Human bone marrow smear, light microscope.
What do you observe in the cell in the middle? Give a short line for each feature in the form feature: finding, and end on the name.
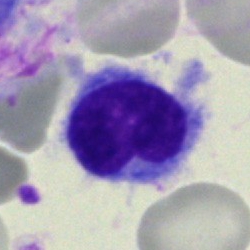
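Outline: ragged and irregular, not smooth
Nucleus: notched at lower right, so bean-like
Chromatin: dark purple, densely packed
Nucleolus: no distinct one
So, name: hairy cell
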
